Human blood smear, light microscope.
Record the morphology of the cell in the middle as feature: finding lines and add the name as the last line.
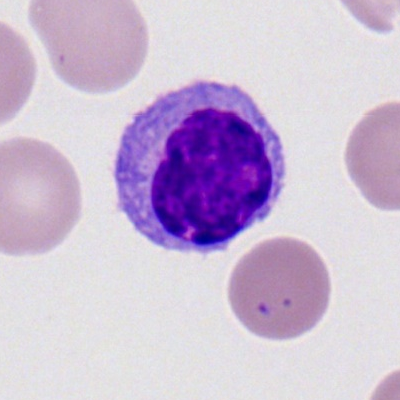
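Shape: round outline
Edge: finely ragged, with short hair-like projections
Chromatin: dark purple, coarsely clumped
Cytoplasm: no distinct granules seen
Cell type: lymphocyte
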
